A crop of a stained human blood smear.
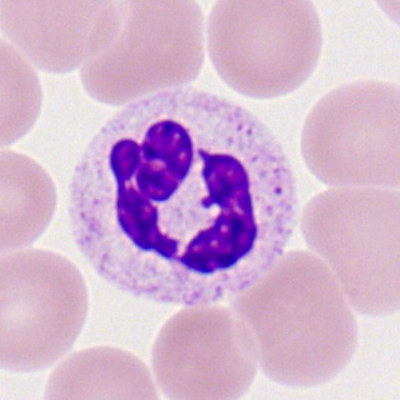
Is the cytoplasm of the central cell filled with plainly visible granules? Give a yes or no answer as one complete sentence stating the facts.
Yes, the cytoplasm of this cell holds many visible granules.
